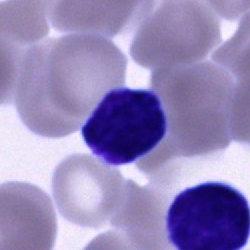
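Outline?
Somewhat angular, a few flattened sides.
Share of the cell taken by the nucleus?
Nearly all of it; at most a very thin rim of cytoplasm around it.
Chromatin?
Dense, deep blue-purple.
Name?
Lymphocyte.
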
